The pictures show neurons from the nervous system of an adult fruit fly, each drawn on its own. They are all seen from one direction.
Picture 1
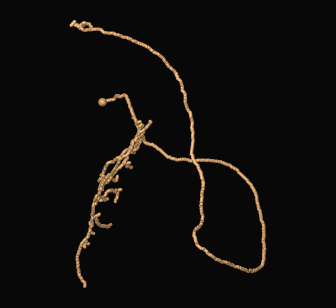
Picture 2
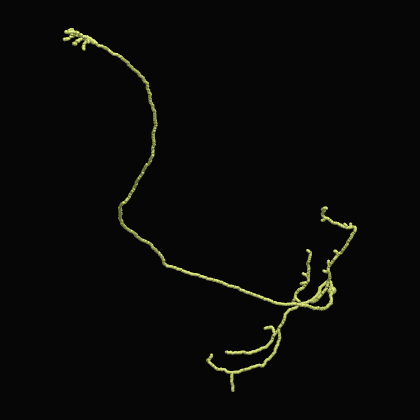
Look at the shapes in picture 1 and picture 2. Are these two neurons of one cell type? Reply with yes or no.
yes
